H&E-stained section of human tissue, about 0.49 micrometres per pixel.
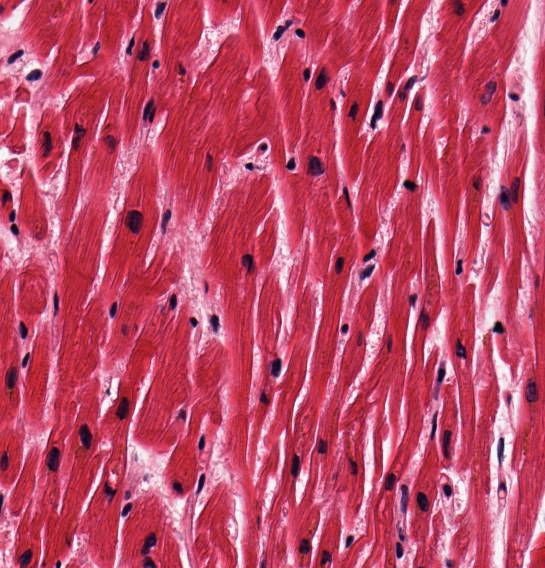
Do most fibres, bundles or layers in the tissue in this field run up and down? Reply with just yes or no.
Yes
